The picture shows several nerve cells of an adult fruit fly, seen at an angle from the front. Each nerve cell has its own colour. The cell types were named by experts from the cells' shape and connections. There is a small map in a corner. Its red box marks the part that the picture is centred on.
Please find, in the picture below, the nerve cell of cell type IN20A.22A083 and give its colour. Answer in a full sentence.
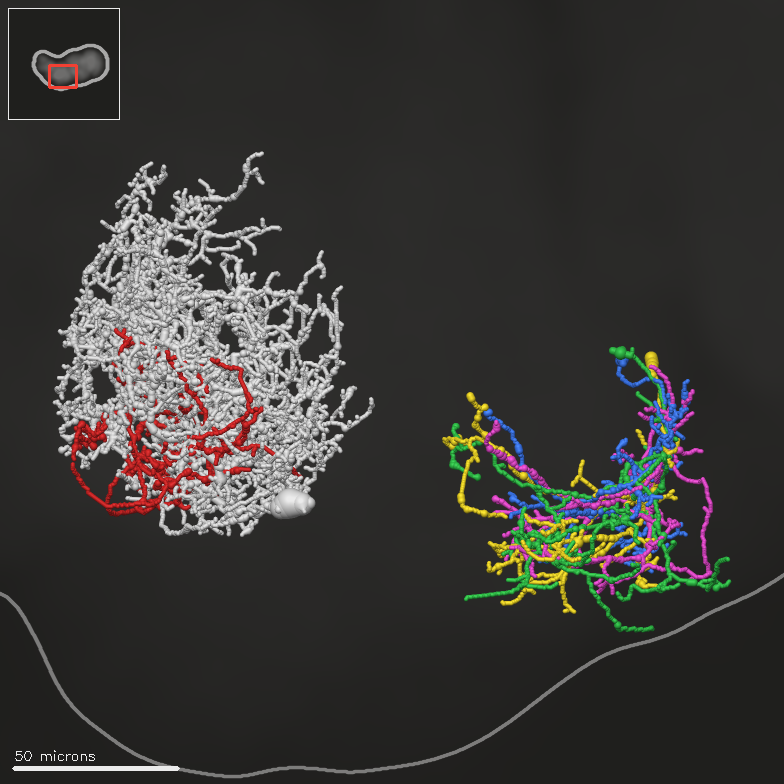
The colour is green.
